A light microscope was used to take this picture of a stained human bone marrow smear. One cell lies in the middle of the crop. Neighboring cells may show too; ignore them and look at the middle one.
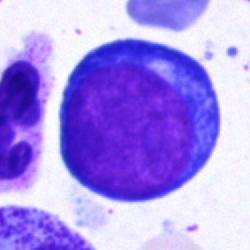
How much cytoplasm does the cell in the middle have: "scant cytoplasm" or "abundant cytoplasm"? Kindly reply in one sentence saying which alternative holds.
Around its nucleus, the cell has no more than a narrow rim of cytoplasm.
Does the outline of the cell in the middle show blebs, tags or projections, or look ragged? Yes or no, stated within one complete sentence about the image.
No, the outline of the cell is not ragged or frayed; it is smooth.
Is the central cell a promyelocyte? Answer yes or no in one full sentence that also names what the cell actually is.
No, the cell at the center of this crop is a proerythroblast instead of a promyelocyte.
